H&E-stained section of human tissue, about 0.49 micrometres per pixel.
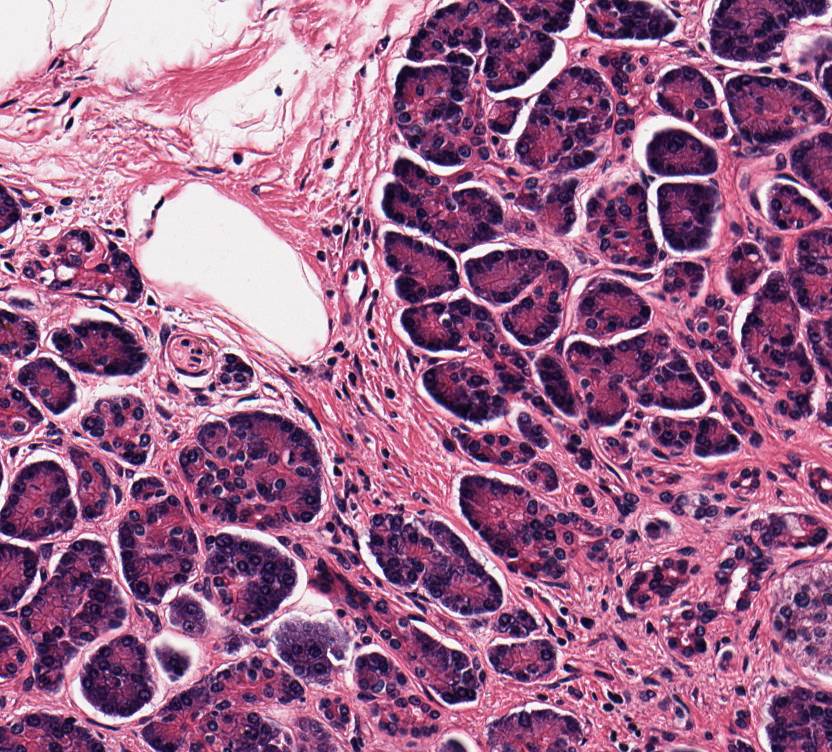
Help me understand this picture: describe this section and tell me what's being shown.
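Tightly packed rounded acini in lobules, right half and lower left. Pink fibrous band between them, upper left toward lower centre, with scattered spindle-shaped nuclei among wavy pink collagen fibres. Acinar nuclei round, basal, near each acinus's outer edge. Lumina small, mostly inconspicuous. Section: pancreas.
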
